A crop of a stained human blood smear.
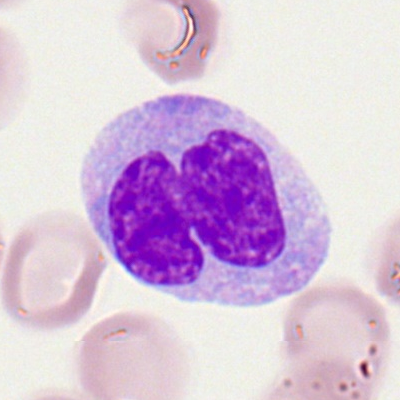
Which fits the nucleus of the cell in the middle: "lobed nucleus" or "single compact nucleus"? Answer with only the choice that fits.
Lobed nucleus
